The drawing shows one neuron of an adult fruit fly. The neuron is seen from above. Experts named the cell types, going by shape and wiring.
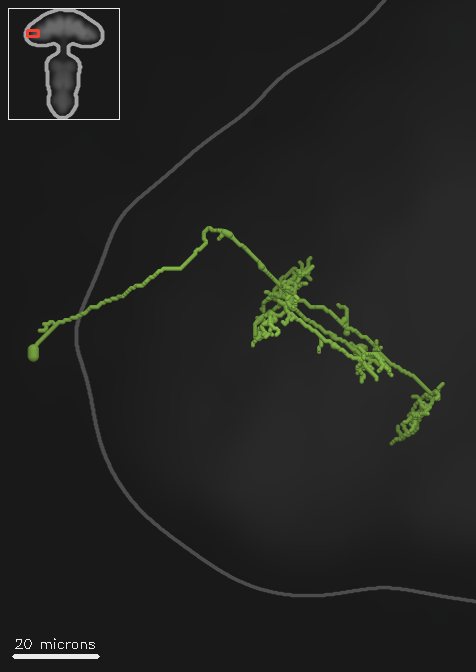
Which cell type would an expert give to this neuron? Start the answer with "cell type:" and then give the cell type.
cell type: Mi10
